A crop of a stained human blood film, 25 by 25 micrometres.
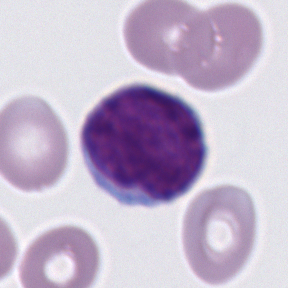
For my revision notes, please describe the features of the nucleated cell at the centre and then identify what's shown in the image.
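Round, unlobed nucleus; no nucleoli visible. Pale blue cytoplasm, no granules seen. Cell: typical lymphocyte.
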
